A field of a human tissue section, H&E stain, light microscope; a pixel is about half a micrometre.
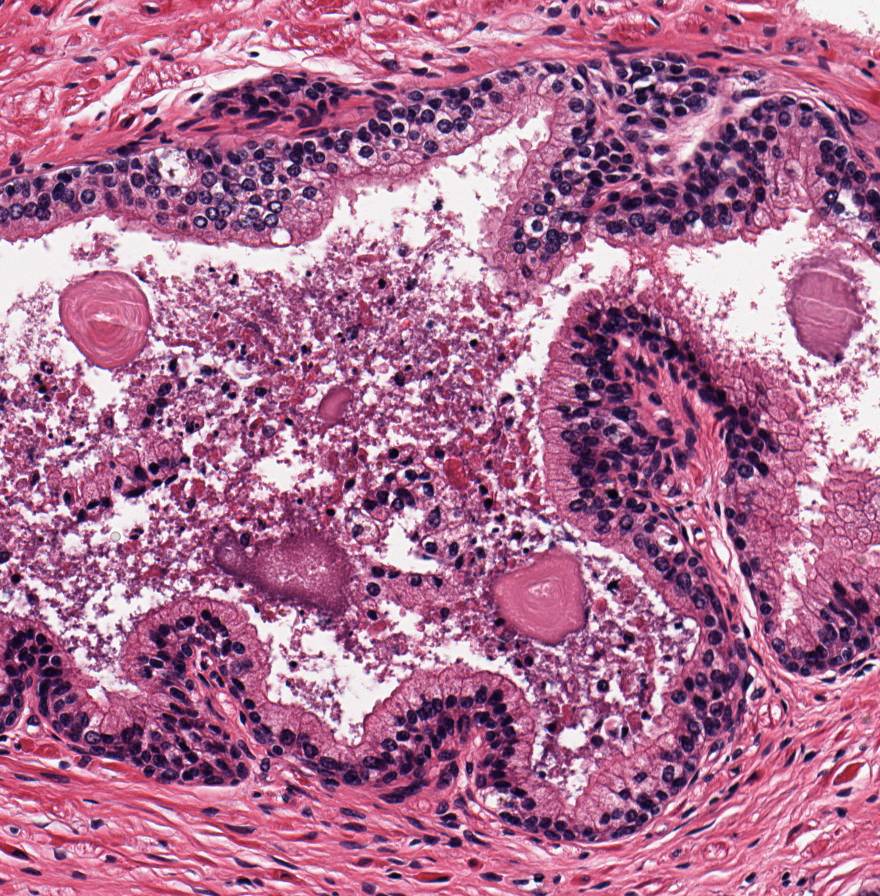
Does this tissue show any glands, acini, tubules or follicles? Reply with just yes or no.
Yes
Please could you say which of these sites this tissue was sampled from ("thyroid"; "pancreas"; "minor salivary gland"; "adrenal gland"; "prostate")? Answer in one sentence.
The site this tissue was sampled from is the prostate.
